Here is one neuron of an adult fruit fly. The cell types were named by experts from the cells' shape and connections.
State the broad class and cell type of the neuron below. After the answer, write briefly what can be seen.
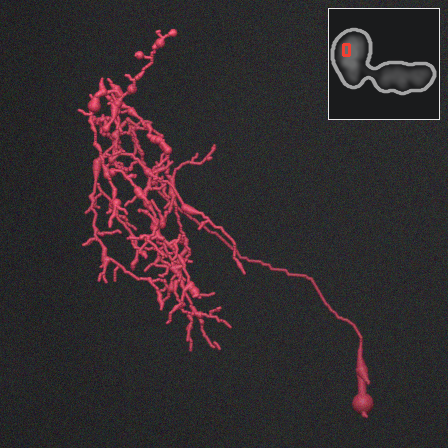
Its broad class is central-brain intrinsic neuron. Its cell type is CB1207_b. The cell body can be seen at the lower right of the picture. Dozens of branch ends can be seen.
